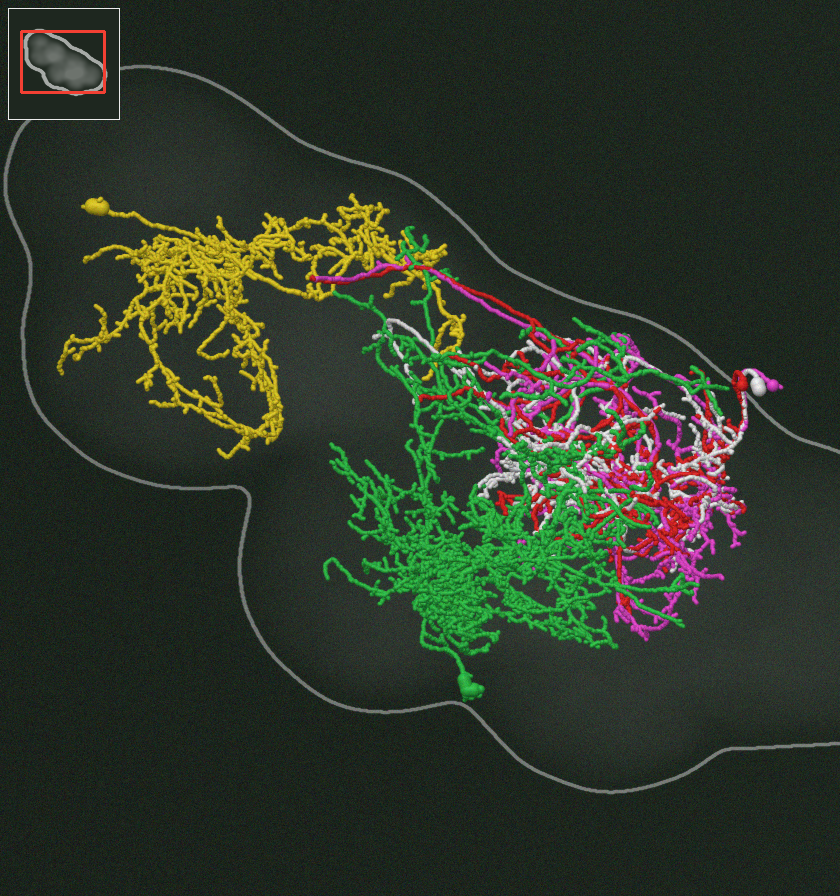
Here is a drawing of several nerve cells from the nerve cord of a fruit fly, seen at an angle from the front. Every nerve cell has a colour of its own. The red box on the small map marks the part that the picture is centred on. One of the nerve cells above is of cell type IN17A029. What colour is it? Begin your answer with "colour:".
colour: magenta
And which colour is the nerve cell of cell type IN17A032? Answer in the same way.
colour: white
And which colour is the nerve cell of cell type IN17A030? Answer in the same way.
colour: red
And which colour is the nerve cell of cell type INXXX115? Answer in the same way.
colour: yellow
